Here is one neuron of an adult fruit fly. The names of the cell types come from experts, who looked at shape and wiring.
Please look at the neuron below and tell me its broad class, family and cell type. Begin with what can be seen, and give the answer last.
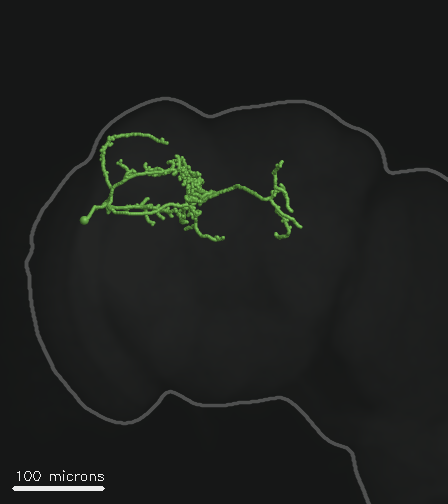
The cell body is on the left of the picture. By the scale bar it is about 250 microns wide in this view. This is a central-brain intrinsic neuron. The family is hemilineage SLPa&l1_anterior. It is of cell type CL074.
